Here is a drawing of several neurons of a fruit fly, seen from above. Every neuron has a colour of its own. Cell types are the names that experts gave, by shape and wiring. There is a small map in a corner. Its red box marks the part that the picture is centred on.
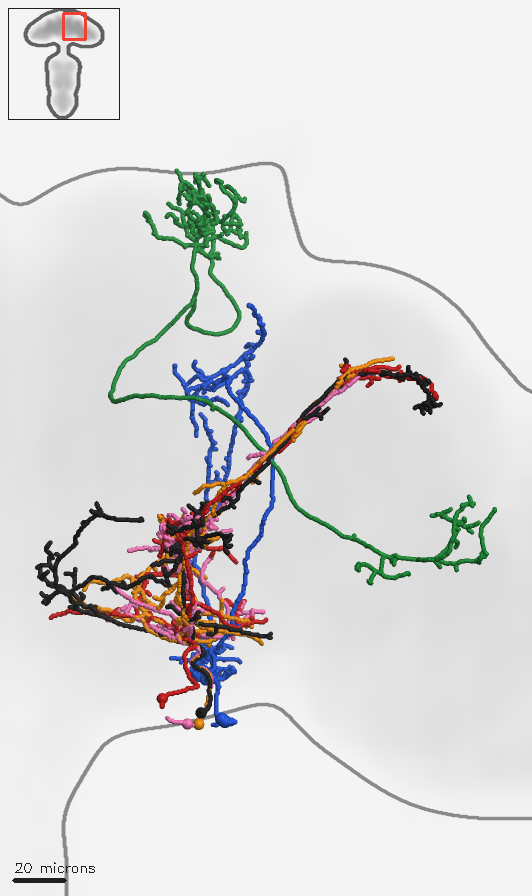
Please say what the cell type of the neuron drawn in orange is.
CB2975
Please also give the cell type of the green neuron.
M_vPNml68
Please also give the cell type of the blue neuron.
PS292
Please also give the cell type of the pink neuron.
CB1269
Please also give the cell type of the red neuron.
CB2319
